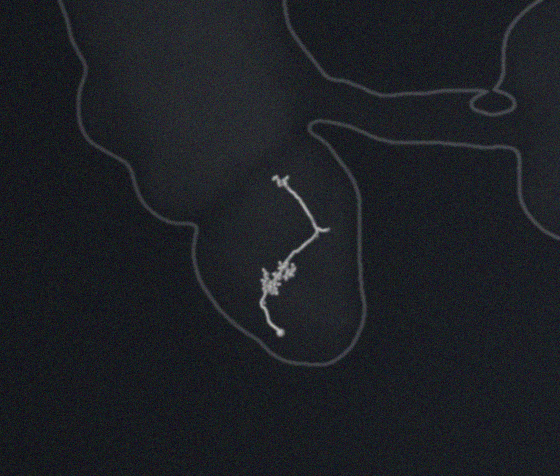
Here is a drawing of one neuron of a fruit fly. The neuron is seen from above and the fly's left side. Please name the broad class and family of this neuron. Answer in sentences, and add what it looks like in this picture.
Its broad class is optic-lobe intrinsic neuron. Its family is TmY. It is in the brain and does not reach the nerve cord. As drawn here it is taller than it is wide.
